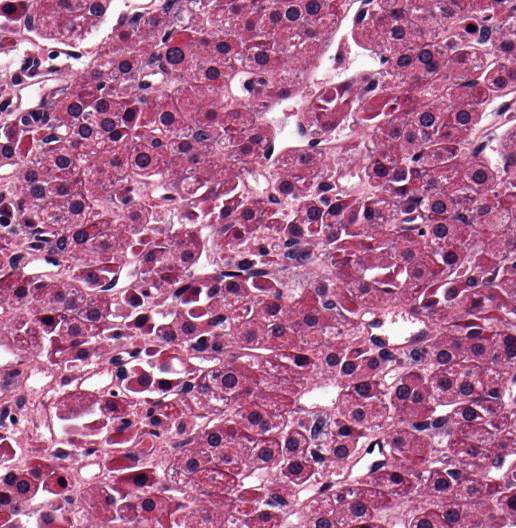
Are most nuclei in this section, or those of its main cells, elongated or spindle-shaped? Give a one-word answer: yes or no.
No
